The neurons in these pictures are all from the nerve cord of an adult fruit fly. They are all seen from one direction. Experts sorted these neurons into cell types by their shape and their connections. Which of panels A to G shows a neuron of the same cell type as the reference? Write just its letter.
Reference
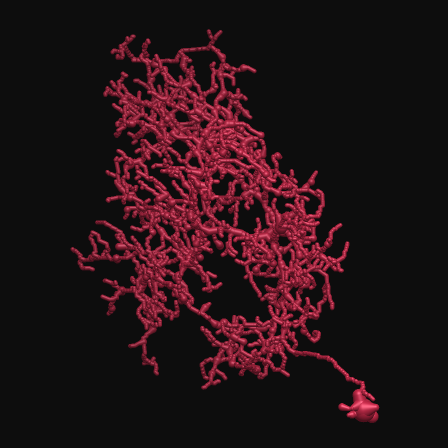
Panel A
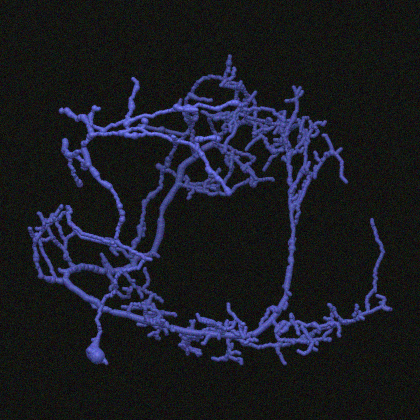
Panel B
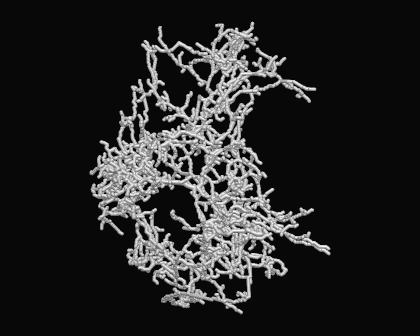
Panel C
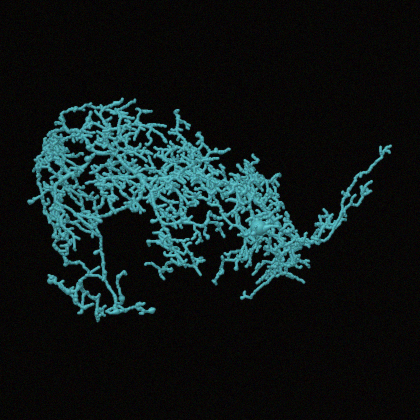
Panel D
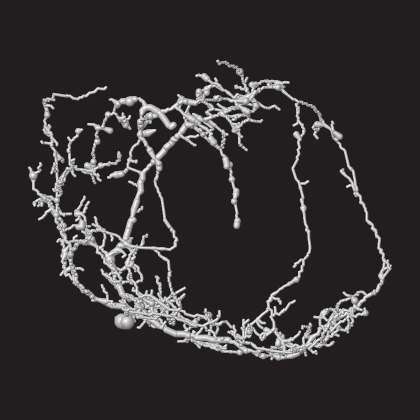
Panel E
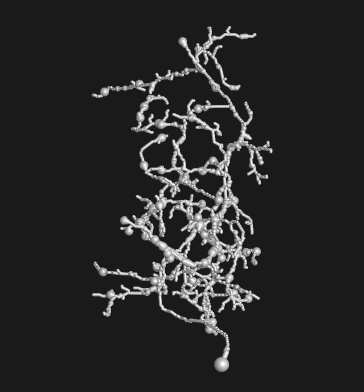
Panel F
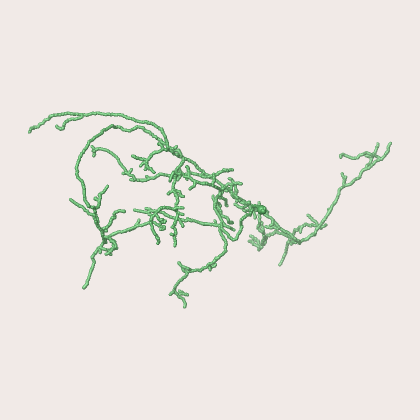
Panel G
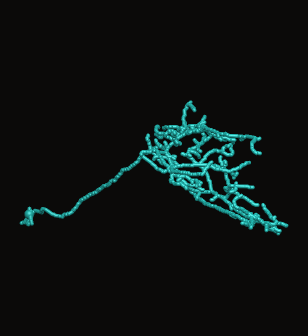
B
